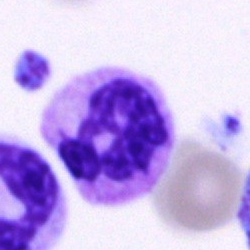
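Segmented neutrophil, the cell in the middle of this bone marrow smear. Notice how its outline is roughly round, with a smooth edge. Look closely at the chromatin: it is dark purple and coarsely clumped, and no nucleoli are visible in the nucleus. The cytoplasm is widest on the upper-left side of the nucleus.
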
